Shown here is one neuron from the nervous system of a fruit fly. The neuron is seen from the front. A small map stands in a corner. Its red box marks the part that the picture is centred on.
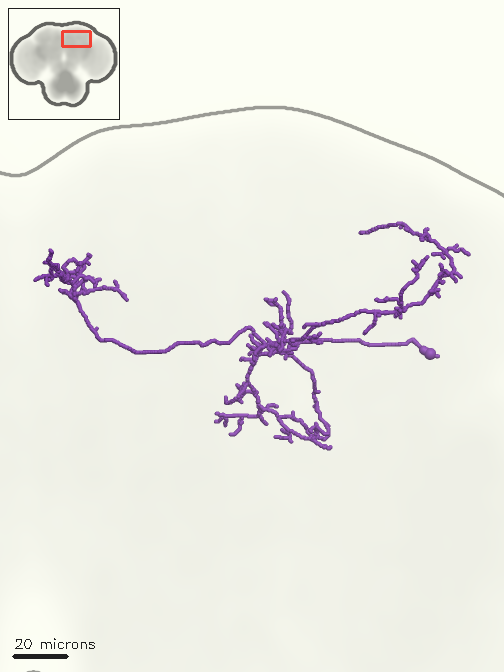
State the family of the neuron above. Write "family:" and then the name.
family: hemilineage CLp2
